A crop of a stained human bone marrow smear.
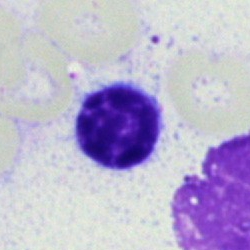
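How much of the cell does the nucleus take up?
Nearly all of it, leaving at most a very thin rim of cytoplasm.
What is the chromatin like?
Dense, deep purple and clumped, with lighter streaks between darker areas.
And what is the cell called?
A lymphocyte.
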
